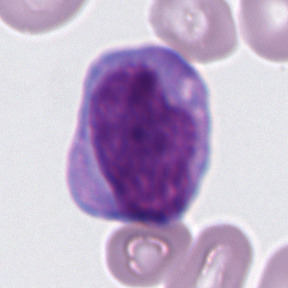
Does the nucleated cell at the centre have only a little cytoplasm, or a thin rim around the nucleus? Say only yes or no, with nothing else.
Yes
